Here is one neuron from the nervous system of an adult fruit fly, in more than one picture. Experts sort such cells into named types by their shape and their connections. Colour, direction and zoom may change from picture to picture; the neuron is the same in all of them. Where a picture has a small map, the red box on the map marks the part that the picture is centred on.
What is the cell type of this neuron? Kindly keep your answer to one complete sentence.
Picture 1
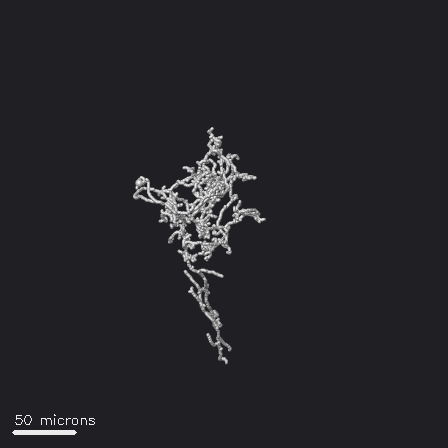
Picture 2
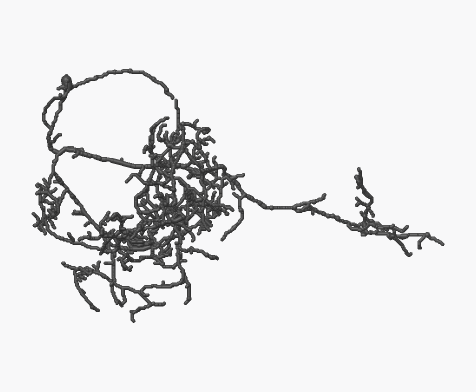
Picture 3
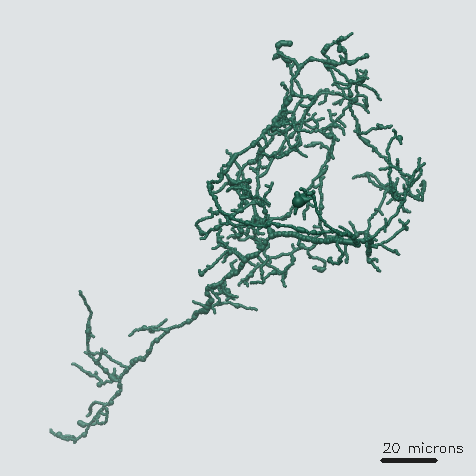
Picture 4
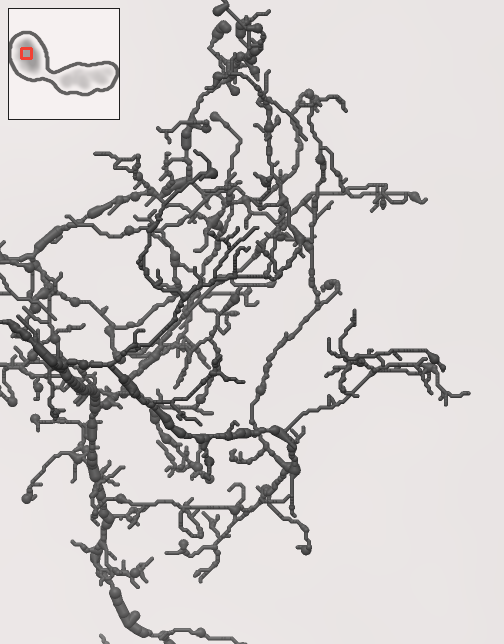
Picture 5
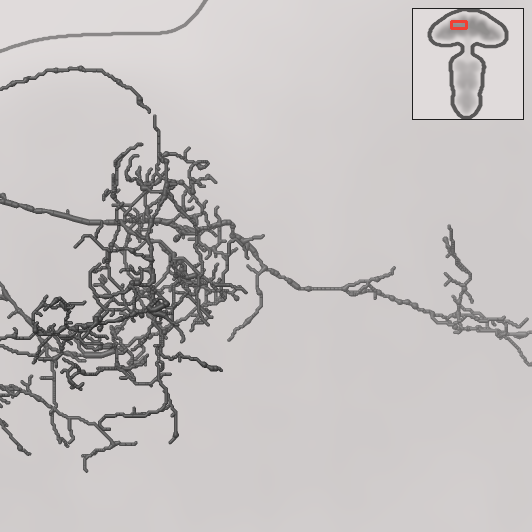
This neuron is assigned to the cell type AVLP299_b.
